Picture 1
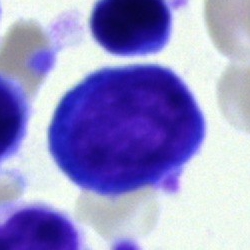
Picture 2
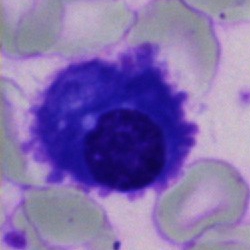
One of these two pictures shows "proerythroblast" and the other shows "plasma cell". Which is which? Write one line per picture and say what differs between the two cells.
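The cell in picture 1 is a proerythroblast. Any cytoplasm forms at most a thin deep-blue rim.
The cell in picture 2 is a plasma cell. The cytoplasm is plentiful and stains a deep, intense blue.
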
